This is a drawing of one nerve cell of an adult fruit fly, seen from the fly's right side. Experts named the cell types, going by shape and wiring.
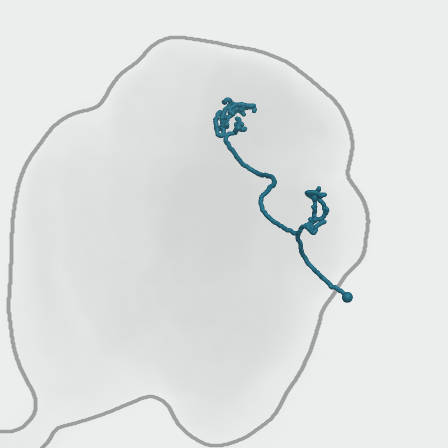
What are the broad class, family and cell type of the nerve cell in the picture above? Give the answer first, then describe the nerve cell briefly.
Its broad class is central-brain intrinsic neuron. The family is hemilineage ALv1. Its cell type is M_vPNml86. As drawn here it is taller than it is wide.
